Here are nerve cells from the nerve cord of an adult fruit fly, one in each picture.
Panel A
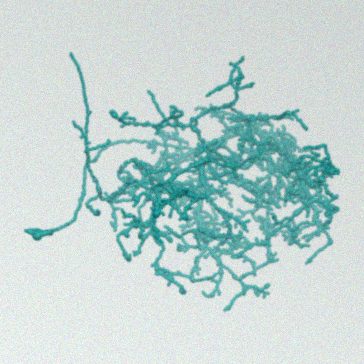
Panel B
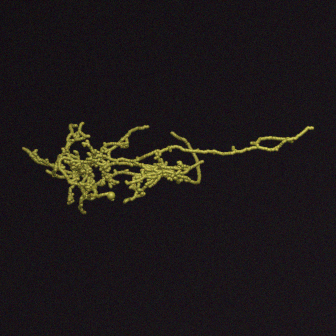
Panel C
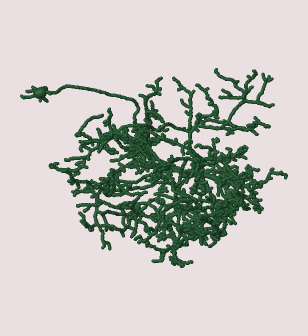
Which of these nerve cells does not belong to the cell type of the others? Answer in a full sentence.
Panel B is the odd one out.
